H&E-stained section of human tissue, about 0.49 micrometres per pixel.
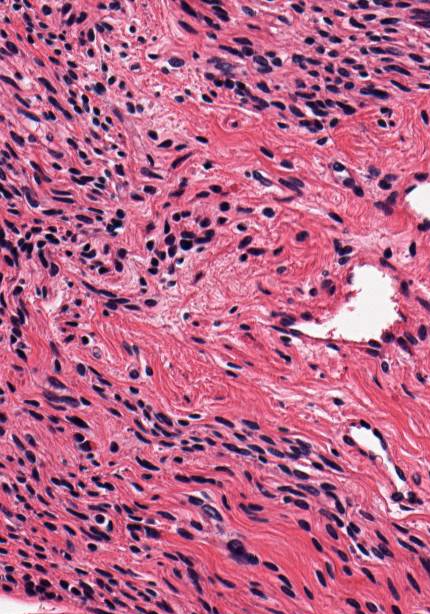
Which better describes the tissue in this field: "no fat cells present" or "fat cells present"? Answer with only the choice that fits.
No fat cells present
